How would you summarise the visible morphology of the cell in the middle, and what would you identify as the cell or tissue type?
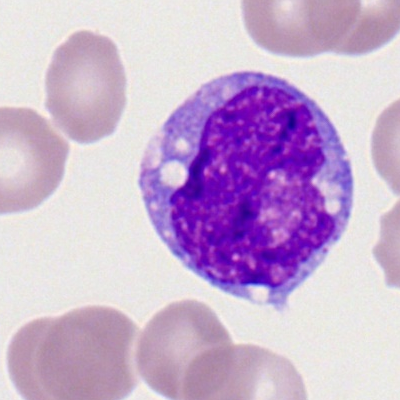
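In outline the cell is roughly round. Its nucleus has an irregular, folded contour with indentations. The cytoplasm is pale greyish blue, and the largest vacuole sits on the left side of the cell. This is a monocyte.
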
